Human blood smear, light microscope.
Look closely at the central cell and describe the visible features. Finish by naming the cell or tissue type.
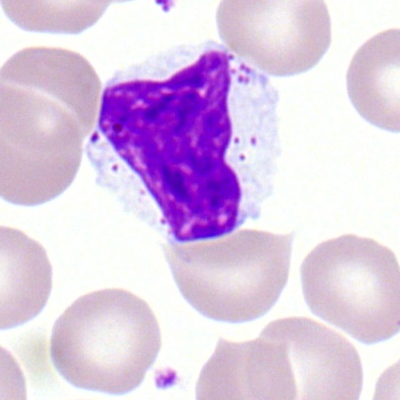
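The cell has a roughly round outline whose edge is slightly uneven. Its nucleus is irregular and angular, approximately triangular in shape. The cytoplasm is very pale, showing only a faint bluish-grey tint, and contains a few small scattered reddish-purple granules. The cell is a lymphocyte.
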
